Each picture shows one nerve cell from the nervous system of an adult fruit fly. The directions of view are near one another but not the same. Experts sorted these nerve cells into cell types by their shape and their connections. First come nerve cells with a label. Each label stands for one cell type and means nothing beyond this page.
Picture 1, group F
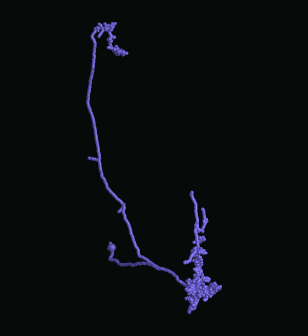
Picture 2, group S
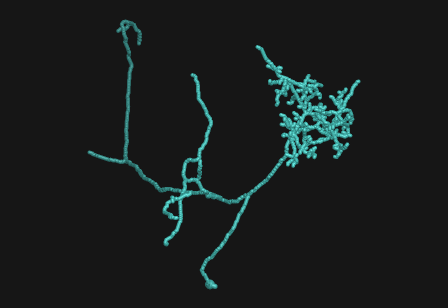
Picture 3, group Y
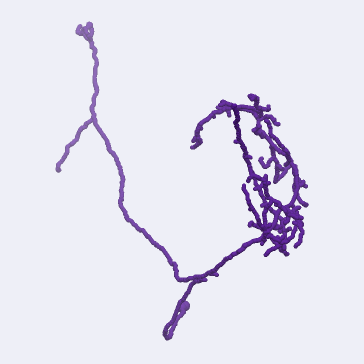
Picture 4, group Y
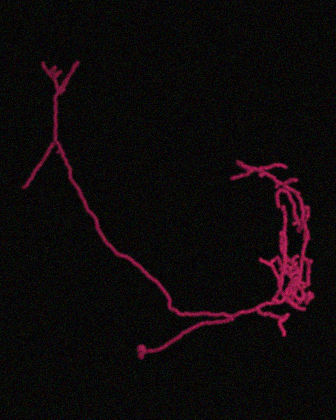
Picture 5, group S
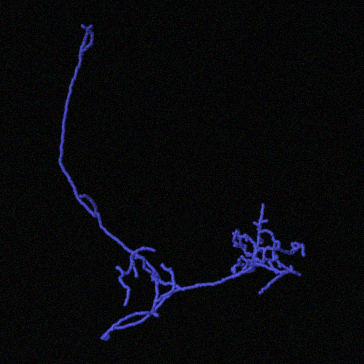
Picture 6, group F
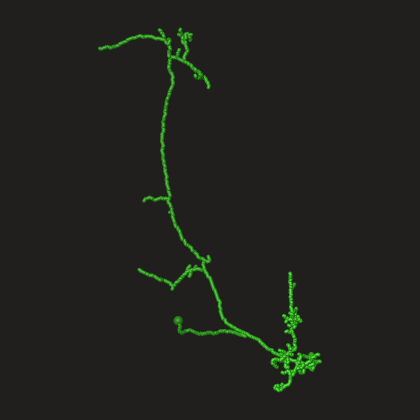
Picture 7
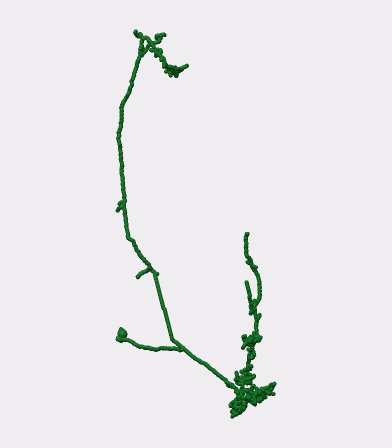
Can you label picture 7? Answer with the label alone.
group F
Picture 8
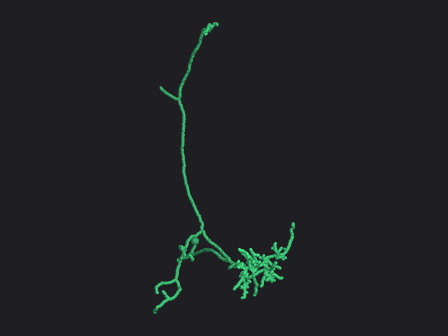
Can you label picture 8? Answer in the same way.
group S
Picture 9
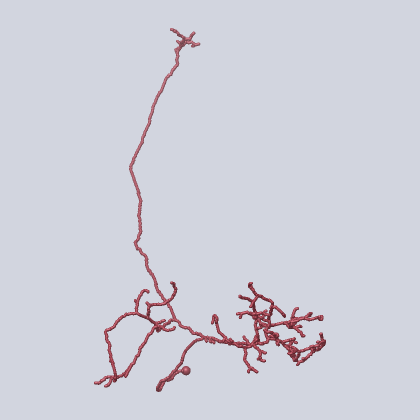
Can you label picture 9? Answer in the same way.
group S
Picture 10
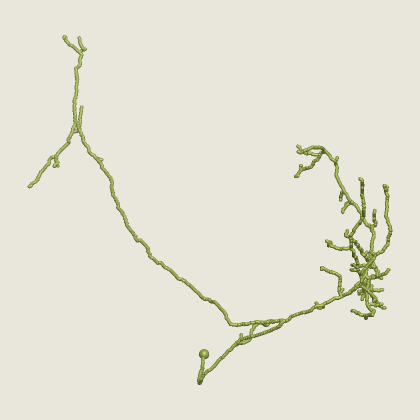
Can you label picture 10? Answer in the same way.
group Y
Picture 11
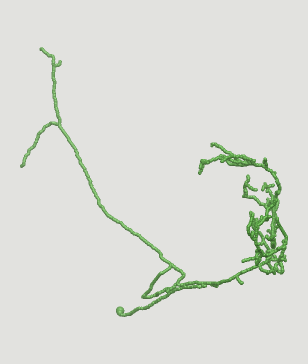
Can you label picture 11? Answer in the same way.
group Y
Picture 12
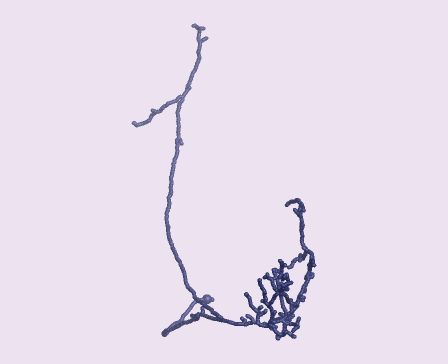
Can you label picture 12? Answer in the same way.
group Y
